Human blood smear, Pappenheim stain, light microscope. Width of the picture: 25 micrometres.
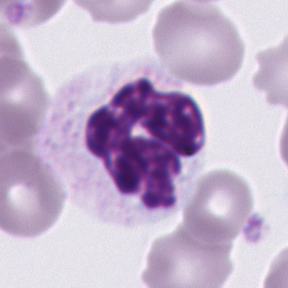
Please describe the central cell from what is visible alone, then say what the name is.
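Look first at the outline, which is round. In the middle of the nucleus, between its lobes, you can find a small pale gap. Fine lilac granules are scattered through the cytoplasm, and there are no vacuoles. This is a segmented neutrophil.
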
